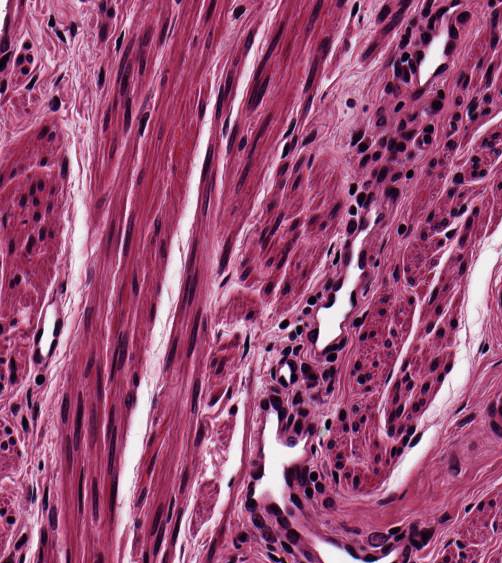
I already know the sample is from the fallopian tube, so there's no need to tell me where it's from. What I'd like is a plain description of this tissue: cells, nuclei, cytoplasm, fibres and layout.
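First, layout: smooth muscle bundles separated by narrow gaps. Second, nuclei of lengthwise fibres: elongated, cigar-shaped, blunt-ended. Third, toward the right, bundles cut across show many rounded nuclei in pink cytoplasm. Finally, the muscle cell cytoplasm is strongly eosinophilic.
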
